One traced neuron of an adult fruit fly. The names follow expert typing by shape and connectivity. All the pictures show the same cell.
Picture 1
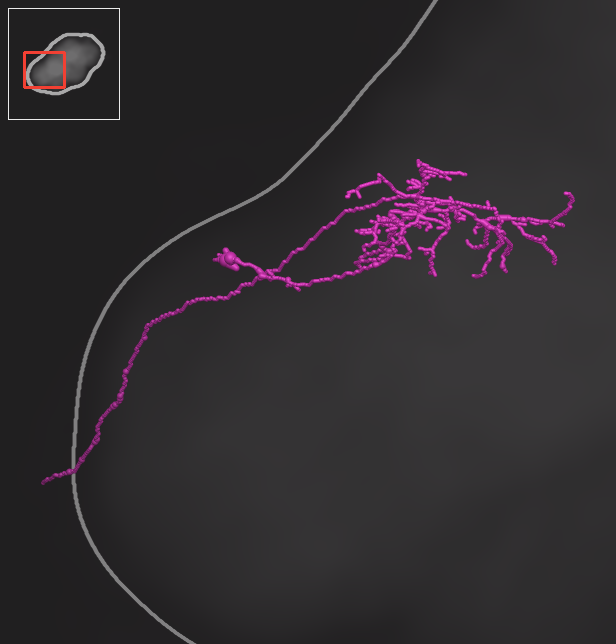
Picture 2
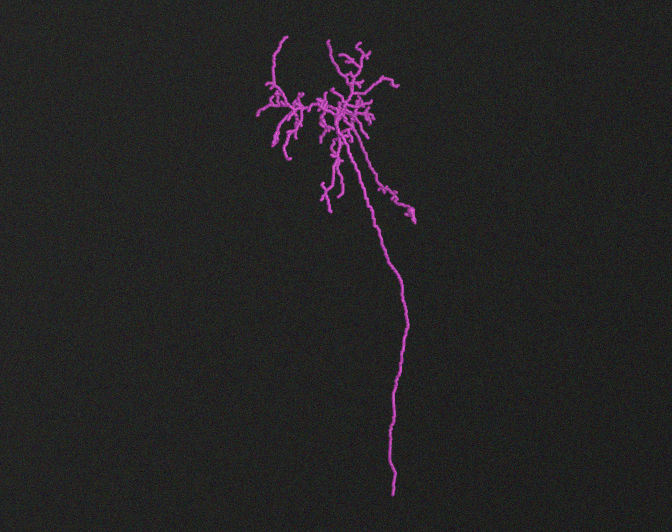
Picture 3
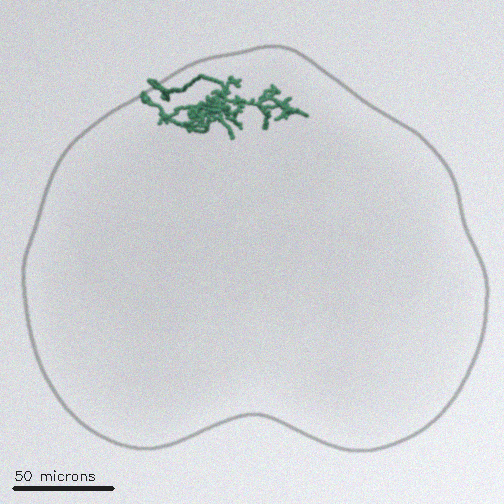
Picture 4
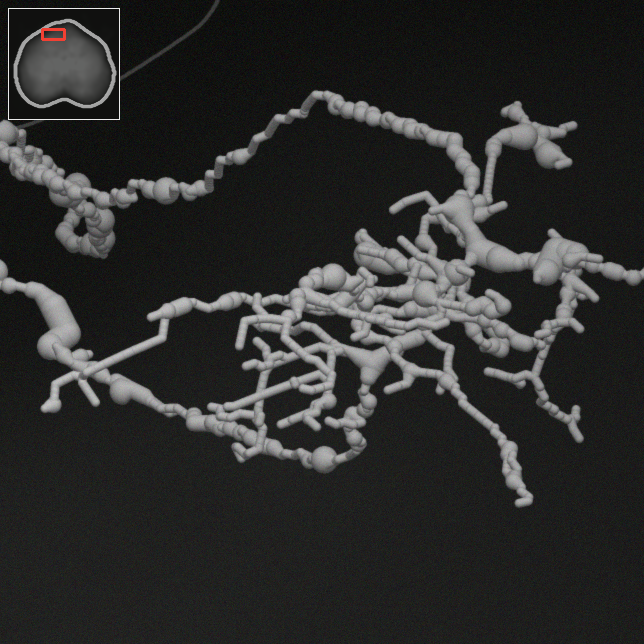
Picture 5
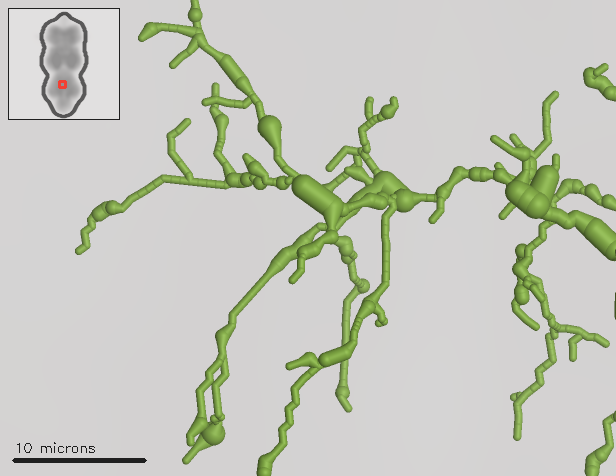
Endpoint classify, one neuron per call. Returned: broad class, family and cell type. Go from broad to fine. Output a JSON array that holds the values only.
["motor neuron of the nerve cord", "hemilineage 06A", "MNad16"]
